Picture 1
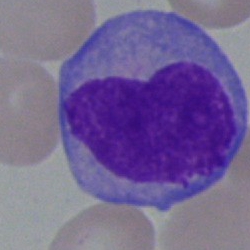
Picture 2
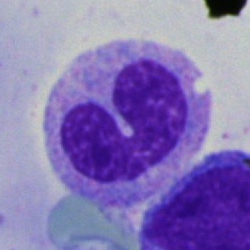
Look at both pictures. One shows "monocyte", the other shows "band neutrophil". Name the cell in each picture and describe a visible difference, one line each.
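Picture 1: monocyte. No distinct granules are seen in the cytoplasm.
Picture 2: band neutrophil. Fine pinkish-purple granules are scattered throughout the cytoplasm.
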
